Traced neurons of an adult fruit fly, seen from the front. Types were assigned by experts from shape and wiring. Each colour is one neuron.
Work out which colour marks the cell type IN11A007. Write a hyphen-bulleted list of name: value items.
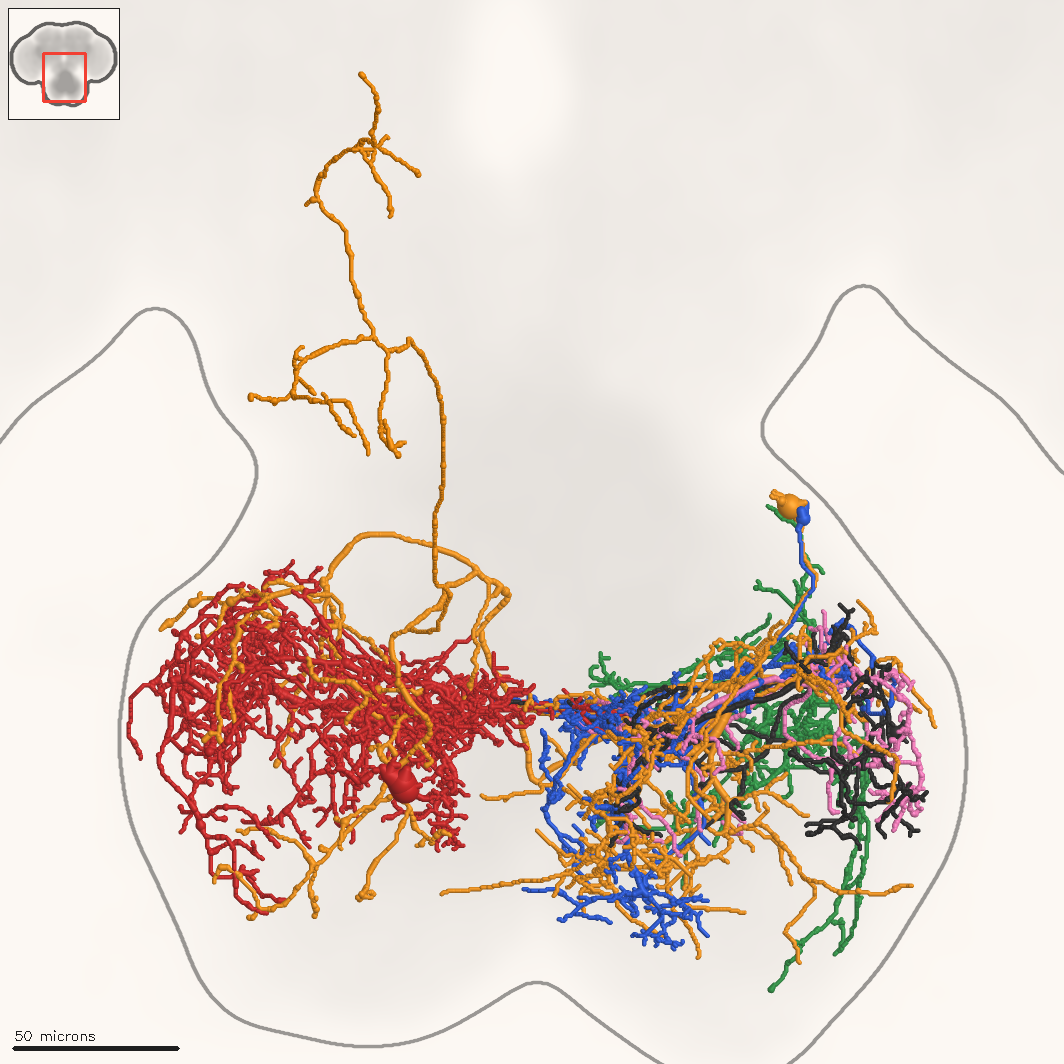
- colour: blue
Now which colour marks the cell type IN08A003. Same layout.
- colour: red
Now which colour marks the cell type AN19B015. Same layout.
- colour: orange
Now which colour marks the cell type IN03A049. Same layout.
- colour: black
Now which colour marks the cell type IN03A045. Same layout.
- colour: green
